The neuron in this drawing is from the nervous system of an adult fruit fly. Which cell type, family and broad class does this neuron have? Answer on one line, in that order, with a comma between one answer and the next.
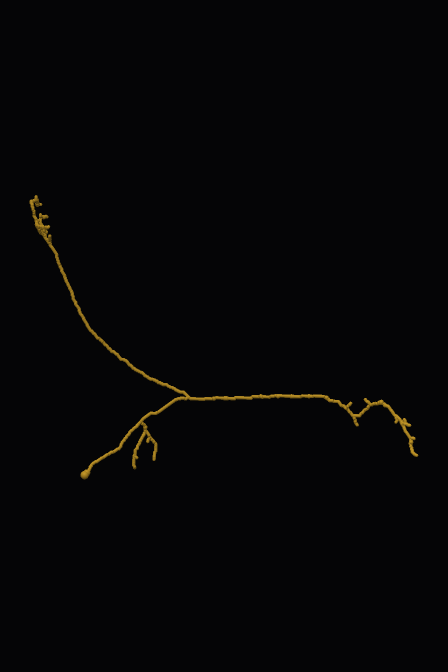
LC10a, hemilineage VPNd2, visual projection neuron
